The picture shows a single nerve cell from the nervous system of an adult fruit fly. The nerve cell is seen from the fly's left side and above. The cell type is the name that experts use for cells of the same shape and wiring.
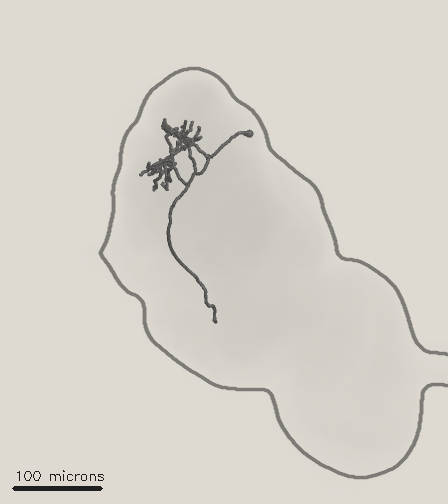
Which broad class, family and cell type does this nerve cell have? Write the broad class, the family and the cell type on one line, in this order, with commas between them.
central-brain intrinsic neuron, hemilineage SMPpv2_dorsal, SIP053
